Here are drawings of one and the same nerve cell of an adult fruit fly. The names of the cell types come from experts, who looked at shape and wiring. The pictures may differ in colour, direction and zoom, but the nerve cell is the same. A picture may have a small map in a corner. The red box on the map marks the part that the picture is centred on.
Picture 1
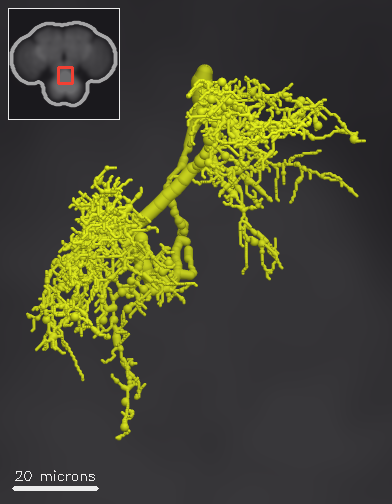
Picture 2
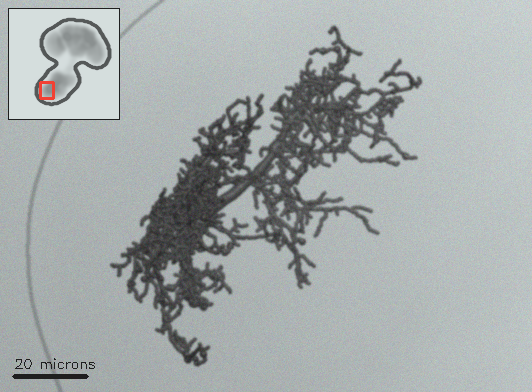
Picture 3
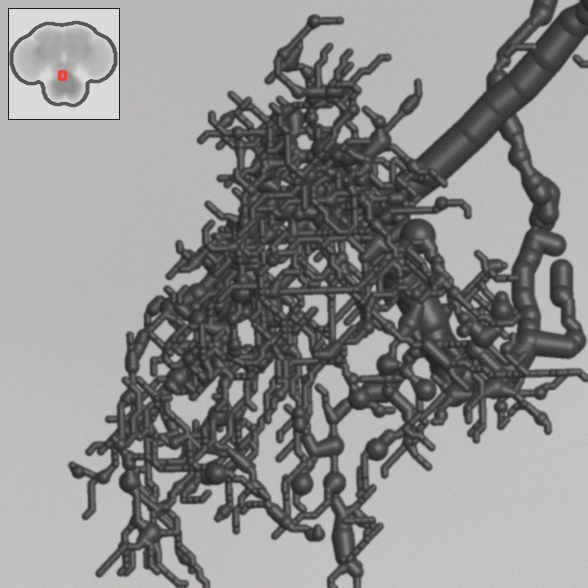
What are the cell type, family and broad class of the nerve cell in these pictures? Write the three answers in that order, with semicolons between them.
MNad20; MNad; motor neuron of the nerve cord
